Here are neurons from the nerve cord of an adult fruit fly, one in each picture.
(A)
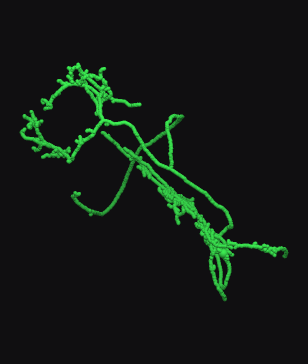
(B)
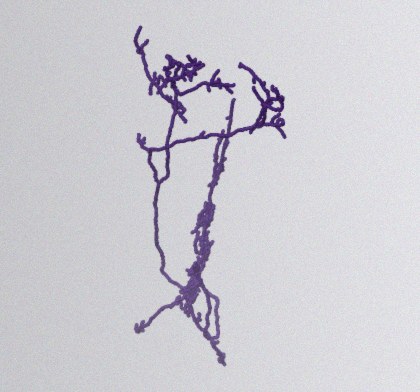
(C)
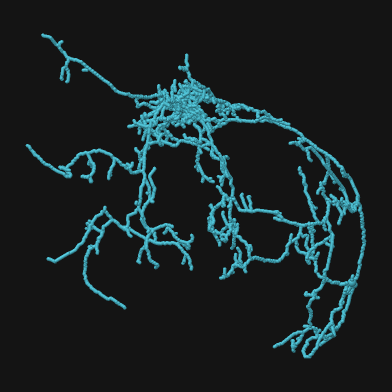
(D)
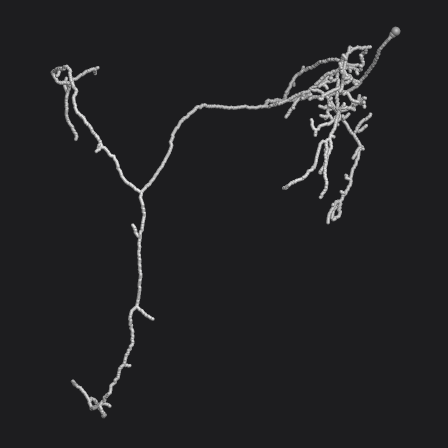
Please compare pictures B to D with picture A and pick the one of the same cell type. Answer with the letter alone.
B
